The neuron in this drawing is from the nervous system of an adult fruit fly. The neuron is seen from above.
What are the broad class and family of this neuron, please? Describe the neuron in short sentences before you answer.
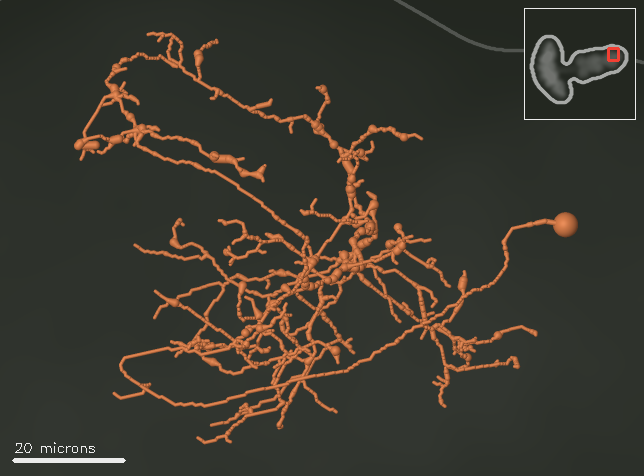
It is in the nerve cord and does not reach the brain. Its cell body lies on the right of the picture. Dozens of branch ends can be seen. Its broad class is nerve-cord intrinsic neuron. The family is hemilineage 03A.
